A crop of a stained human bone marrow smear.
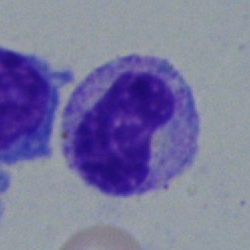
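Metamyelocyte, the central cell in this stained bone marrow smear under the light microscope. Notice the kidney-shaped nucleus, with its notch on the right side. The cytoplasm is a pale lilac-grey holding fine, faint purplish granules, and it's widest at the lower right, just beside that notch.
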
